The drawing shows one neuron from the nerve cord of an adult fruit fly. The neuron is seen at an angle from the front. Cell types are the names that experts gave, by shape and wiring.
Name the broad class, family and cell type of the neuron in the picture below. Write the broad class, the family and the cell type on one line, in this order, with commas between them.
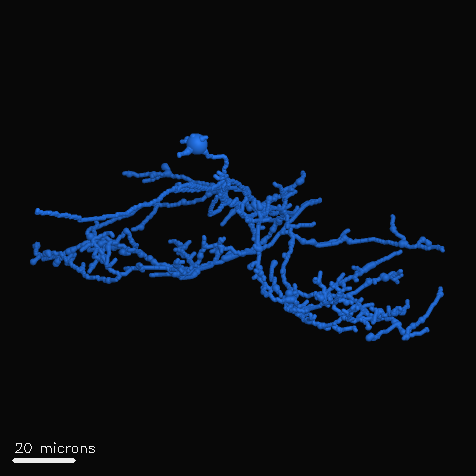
ascending neuron, hemilineage 09B, AN09B032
